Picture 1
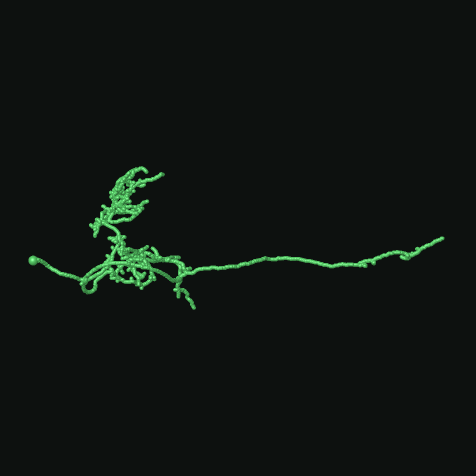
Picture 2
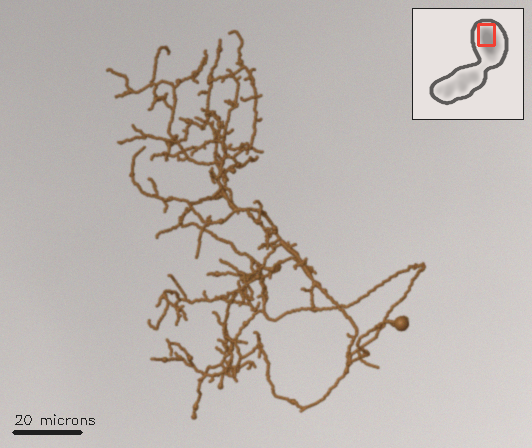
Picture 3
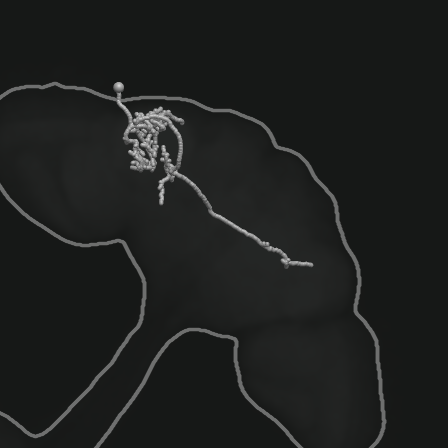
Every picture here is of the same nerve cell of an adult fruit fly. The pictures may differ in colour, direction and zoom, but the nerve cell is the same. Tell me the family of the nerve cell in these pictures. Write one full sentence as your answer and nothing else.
The nerve cell is recorded as family hemilineage SLPav1_medial.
